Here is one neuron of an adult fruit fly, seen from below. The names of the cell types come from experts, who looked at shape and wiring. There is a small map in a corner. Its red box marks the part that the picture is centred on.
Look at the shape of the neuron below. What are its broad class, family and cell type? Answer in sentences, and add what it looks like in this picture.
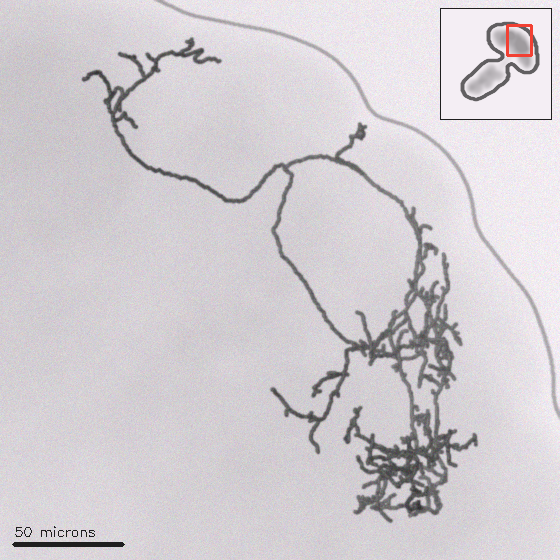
Its broad class is central-brain intrinsic neuron. Its family is hemilineage SMPad1. It is of cell type SIP116m. It lies in the brain. From top to bottom in the picture it spans about 200 microns. The picture shows dozens of branch ends.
